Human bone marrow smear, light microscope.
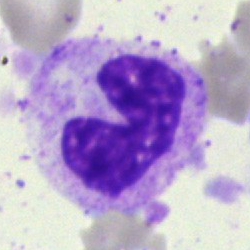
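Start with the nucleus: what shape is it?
Curved like a kidney, with a deep notch opening toward the upper left.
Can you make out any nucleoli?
No distinct ones.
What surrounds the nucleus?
A moderate rim of pale lilac cytoplasm, widest on the left, inside a roughly round outline.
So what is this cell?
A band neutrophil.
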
